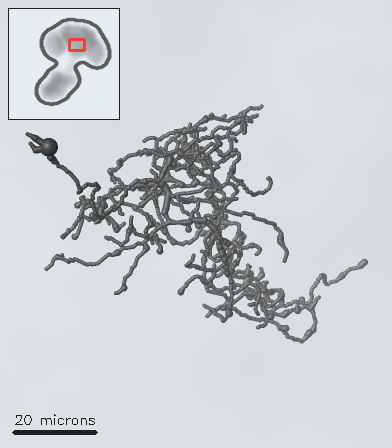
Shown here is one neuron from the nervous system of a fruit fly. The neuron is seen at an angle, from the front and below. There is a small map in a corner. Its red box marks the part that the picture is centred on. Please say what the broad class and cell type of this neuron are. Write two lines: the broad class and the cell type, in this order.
central-brain intrinsic neuron
PRW048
